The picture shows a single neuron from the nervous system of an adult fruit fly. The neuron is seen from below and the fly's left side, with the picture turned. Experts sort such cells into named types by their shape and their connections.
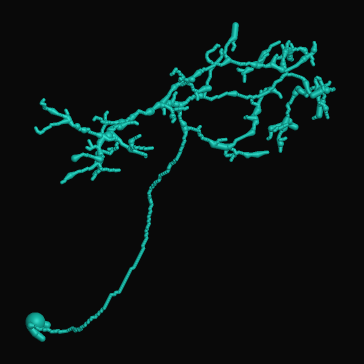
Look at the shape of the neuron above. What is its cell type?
IN09A039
